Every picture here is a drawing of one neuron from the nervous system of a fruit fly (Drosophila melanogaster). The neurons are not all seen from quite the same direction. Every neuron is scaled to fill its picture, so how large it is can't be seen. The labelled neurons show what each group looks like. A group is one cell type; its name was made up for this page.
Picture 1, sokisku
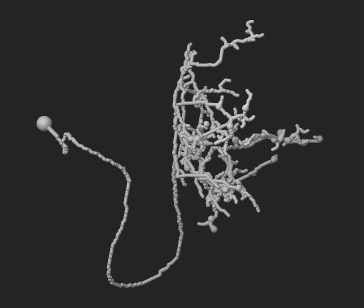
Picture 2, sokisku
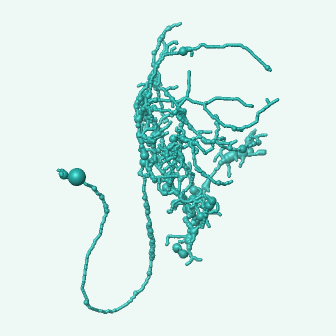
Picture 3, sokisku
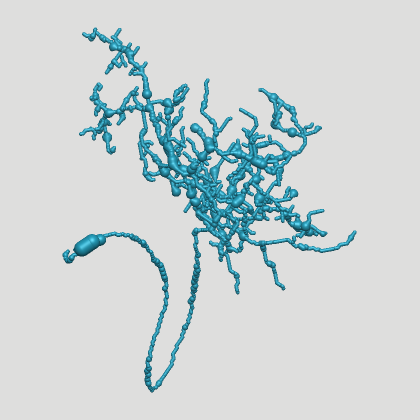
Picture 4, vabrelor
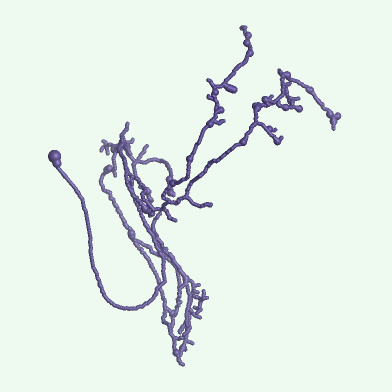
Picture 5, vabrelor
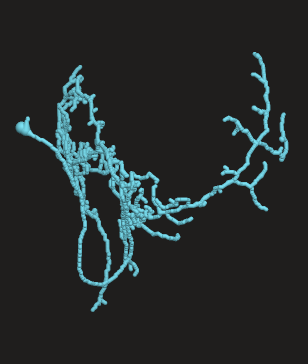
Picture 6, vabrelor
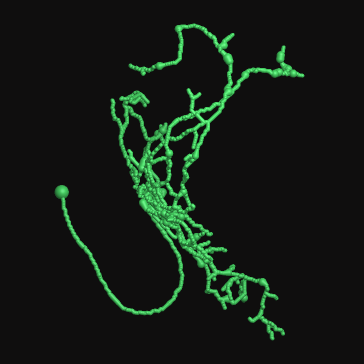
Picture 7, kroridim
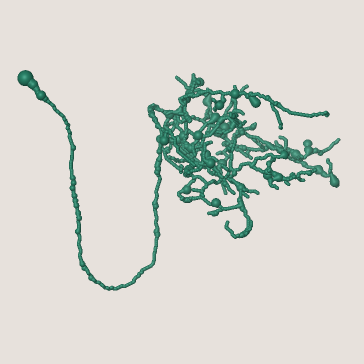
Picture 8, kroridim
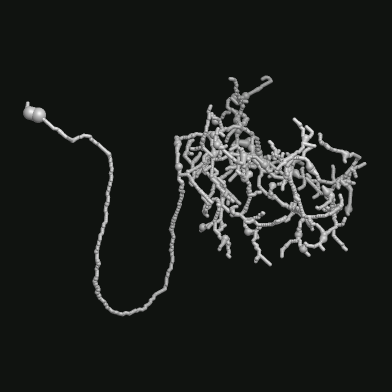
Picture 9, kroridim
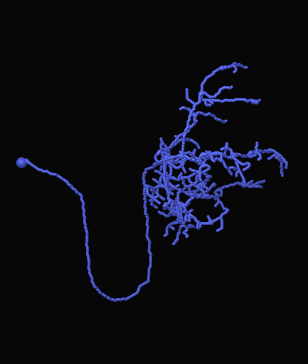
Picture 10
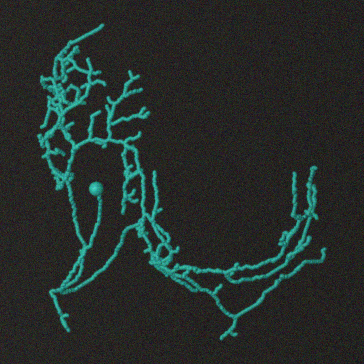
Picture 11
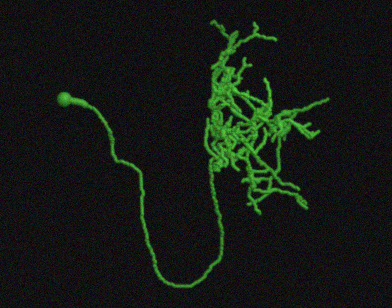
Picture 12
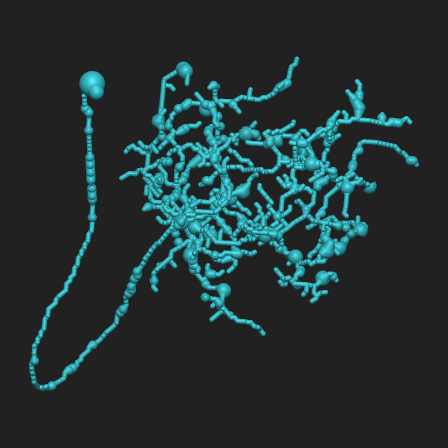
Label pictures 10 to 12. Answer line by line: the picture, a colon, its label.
10: vabrelor
11: sokisku
12: kroridim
